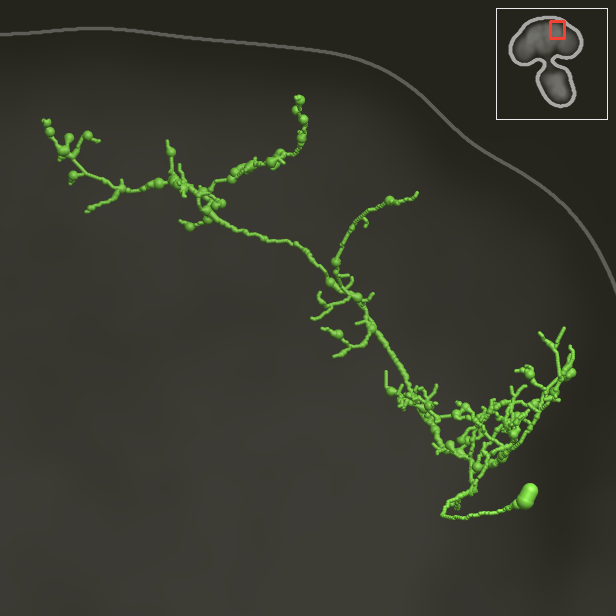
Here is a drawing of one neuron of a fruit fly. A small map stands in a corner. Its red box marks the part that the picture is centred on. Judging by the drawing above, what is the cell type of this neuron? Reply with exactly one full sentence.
This neuron is typed as CB1687.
